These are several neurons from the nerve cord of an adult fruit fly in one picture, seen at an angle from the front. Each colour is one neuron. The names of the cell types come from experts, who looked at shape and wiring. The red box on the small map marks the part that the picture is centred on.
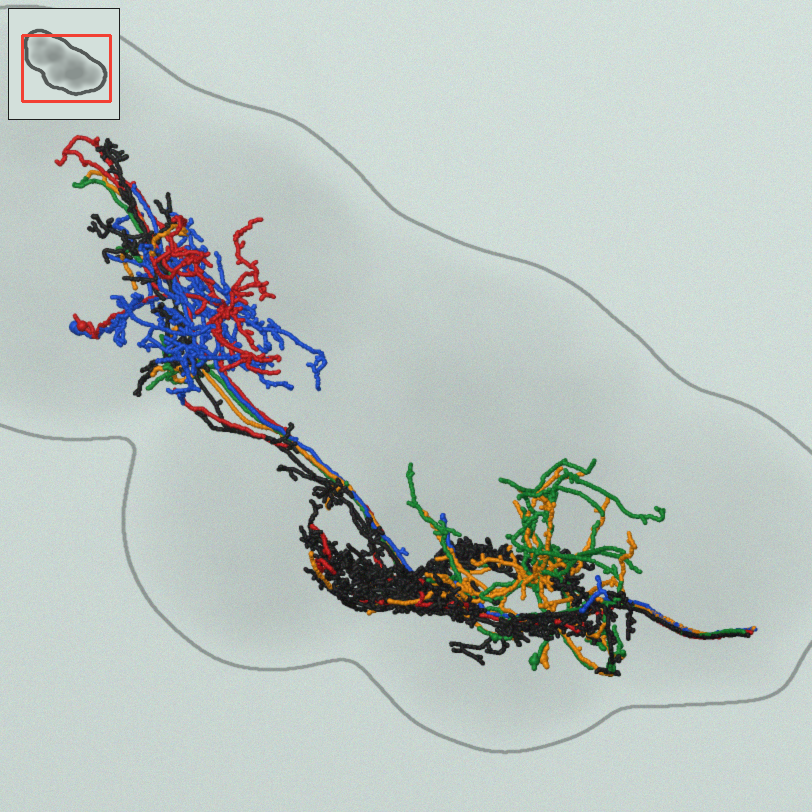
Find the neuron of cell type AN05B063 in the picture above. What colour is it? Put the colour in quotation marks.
"red"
